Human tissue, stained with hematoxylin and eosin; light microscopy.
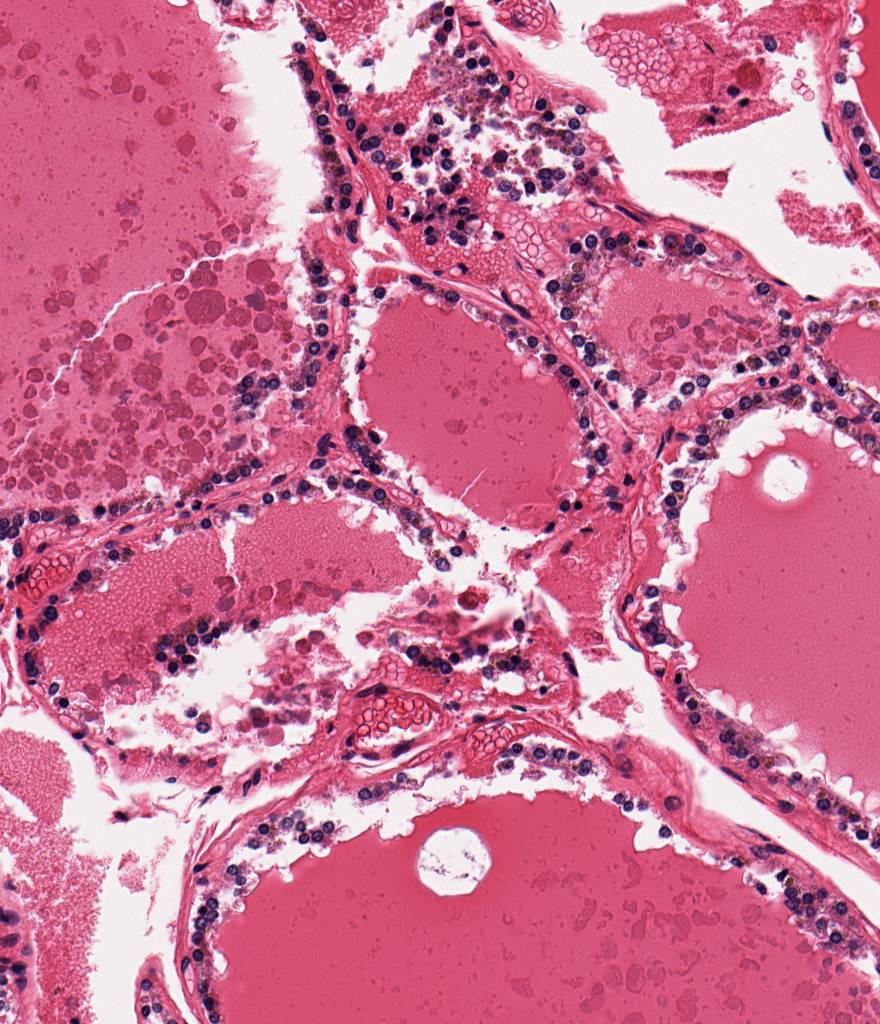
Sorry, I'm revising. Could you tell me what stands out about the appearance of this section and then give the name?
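Closely packed rounded follicles of varying size, each pink-filled and separated by thin septa, fill the field. Each is lined by a single layer of low cuboidal to flattened cells with round dark nuclei. The large right-hand follicle holds homogeneous pink colloid, its edge against the epithelium scalloped by a row of small clear vacuoles. Fine golden-brown granules lie among the lining cells of several follicles. Thyroid.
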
